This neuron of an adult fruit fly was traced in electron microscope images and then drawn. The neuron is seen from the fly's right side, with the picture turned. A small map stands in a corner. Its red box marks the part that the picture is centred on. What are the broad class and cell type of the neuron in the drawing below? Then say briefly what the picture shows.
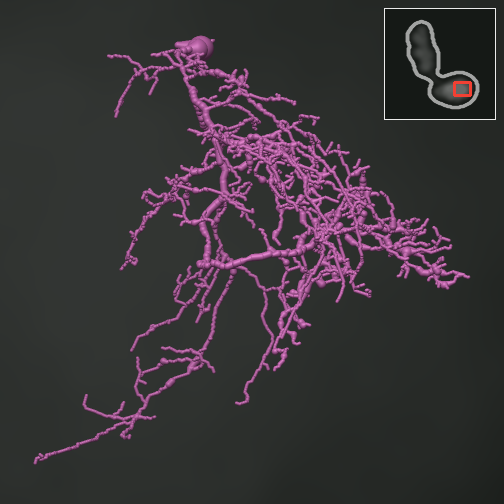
This is a central-brain intrinsic neuron. The cell type is SMP234. The picture shows more than a hundred branch ends. In this view it is about as wide as it is tall.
